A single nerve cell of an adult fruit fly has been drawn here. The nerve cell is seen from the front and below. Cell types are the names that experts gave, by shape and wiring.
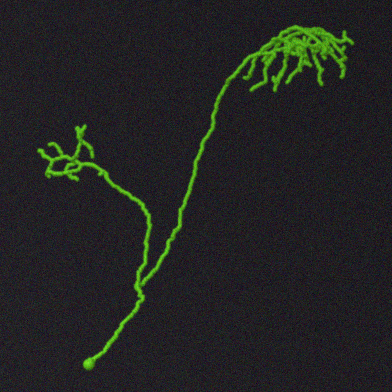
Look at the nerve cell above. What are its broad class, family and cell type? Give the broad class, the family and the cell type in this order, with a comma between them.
visual projection neuron, LC, LC13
